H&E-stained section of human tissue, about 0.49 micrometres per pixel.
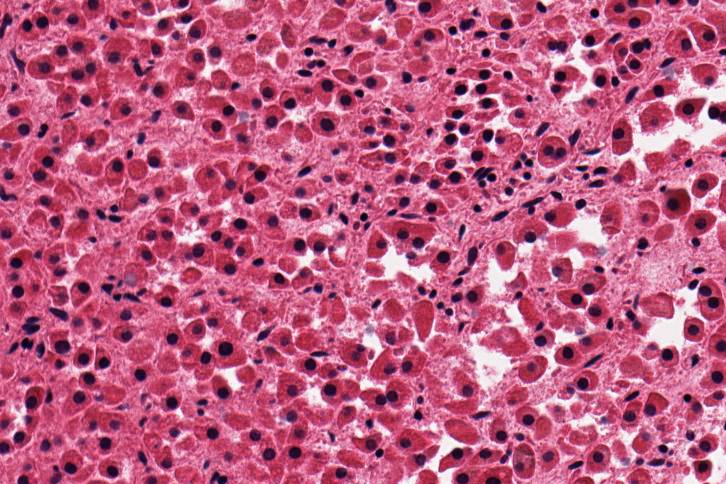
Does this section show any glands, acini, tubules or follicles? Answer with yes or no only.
No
